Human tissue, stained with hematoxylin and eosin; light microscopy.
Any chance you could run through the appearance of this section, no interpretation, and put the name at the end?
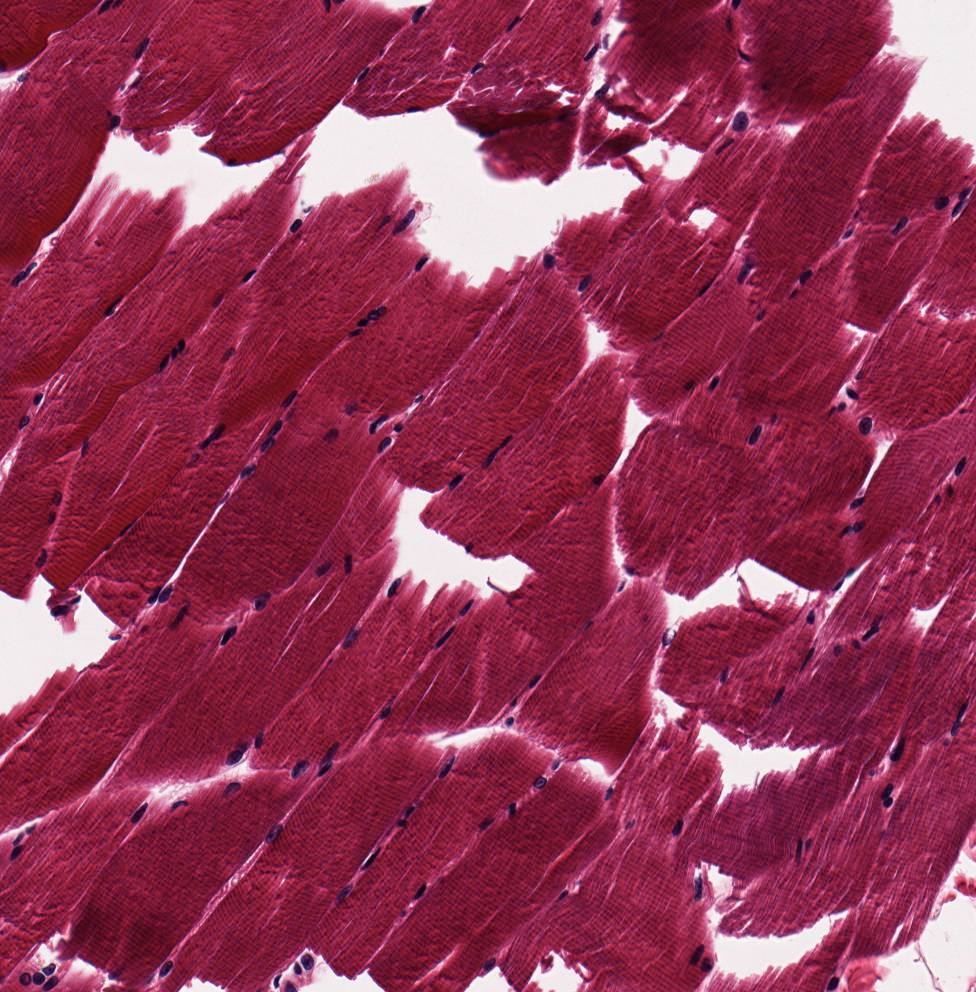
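The nuclei are dark, elongated and flattened, and lie at the edges of the fibres along their borders. Each fibre's cytoplasm stains an even deep red-pink. The fibres are unbranched and run side by side without joining their neighbours. Connective tissue between the fibres is scant. This is skeletal muscle.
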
